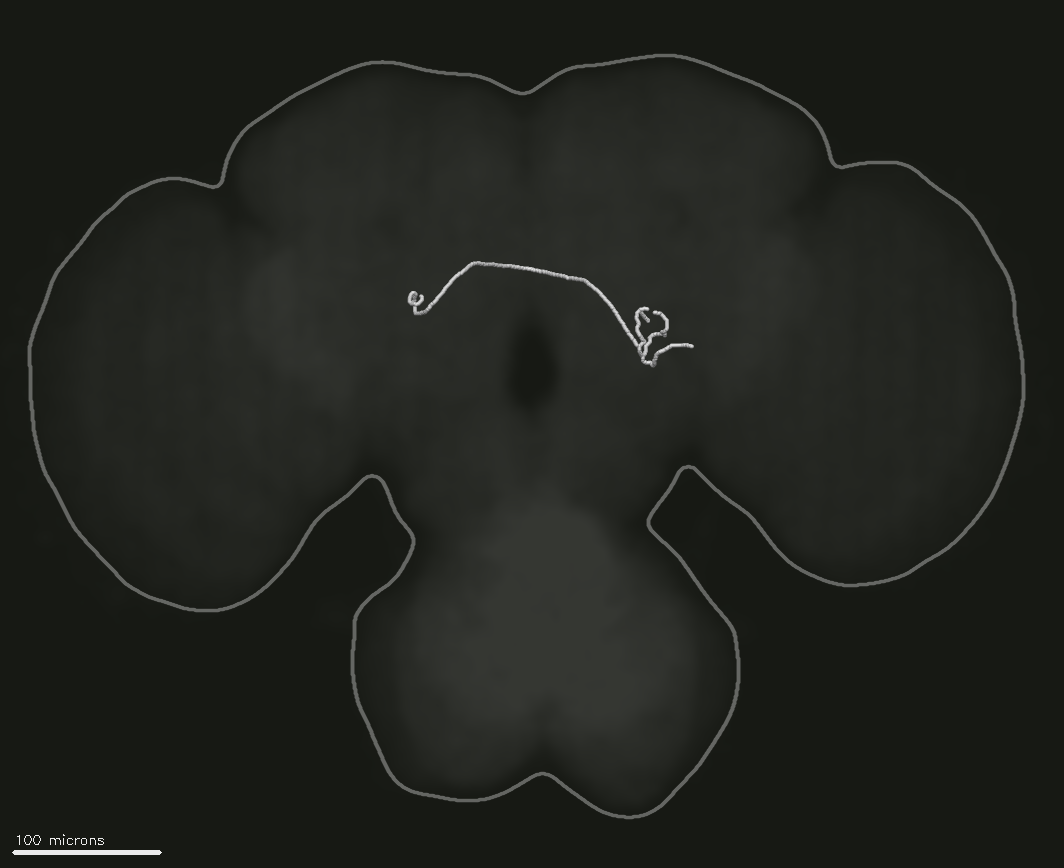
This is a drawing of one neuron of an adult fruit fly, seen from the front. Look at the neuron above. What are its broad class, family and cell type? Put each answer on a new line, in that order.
sensory neuron entering the brain
class olfactory
ORN_VA1d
